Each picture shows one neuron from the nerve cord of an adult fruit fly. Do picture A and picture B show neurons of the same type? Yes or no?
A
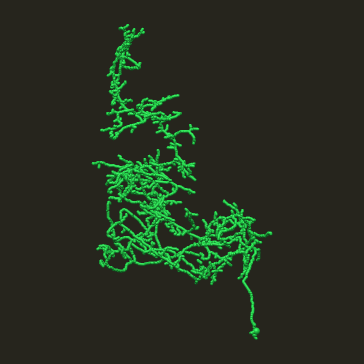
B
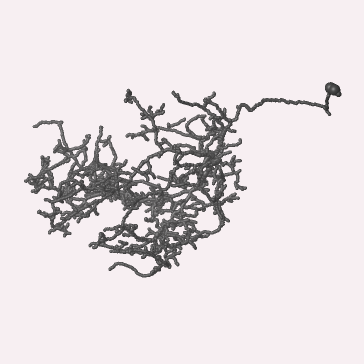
no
